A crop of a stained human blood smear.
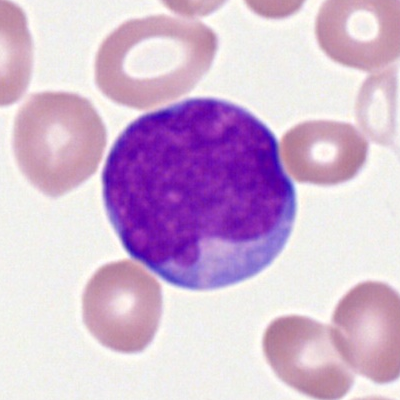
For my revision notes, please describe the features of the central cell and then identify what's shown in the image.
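Description: the cell outline is round and smooth. No nucleolus is visible in the nucleus. The cytoplasm is scant, widest as a crescent along the lower edge, and contains no granules. Answer: myeloblast.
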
